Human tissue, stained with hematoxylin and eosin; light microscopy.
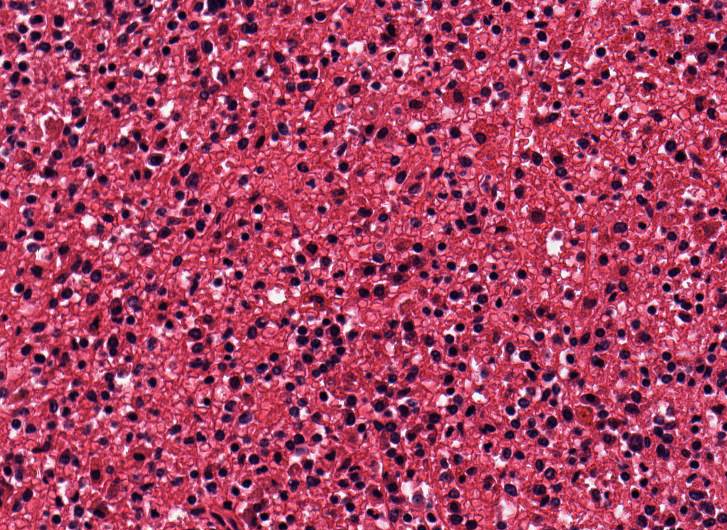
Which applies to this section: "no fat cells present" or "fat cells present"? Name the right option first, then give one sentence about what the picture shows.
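No fat cells present. No fat cells are present in the field.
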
